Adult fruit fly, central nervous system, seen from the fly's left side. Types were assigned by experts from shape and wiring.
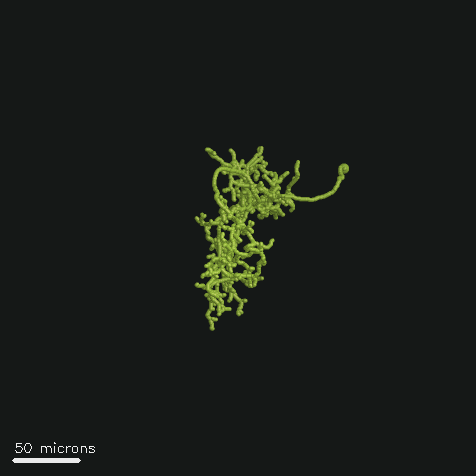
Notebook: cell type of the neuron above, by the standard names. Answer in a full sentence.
The cell type is AVLP706m.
